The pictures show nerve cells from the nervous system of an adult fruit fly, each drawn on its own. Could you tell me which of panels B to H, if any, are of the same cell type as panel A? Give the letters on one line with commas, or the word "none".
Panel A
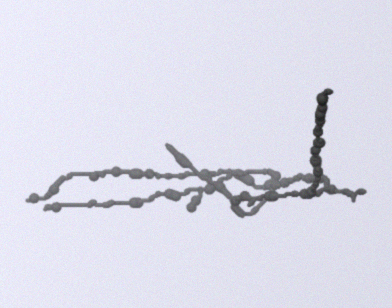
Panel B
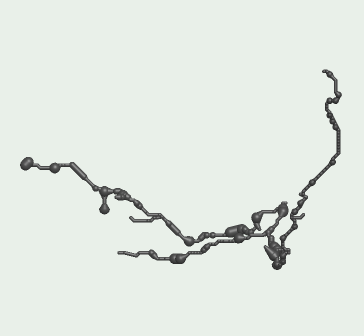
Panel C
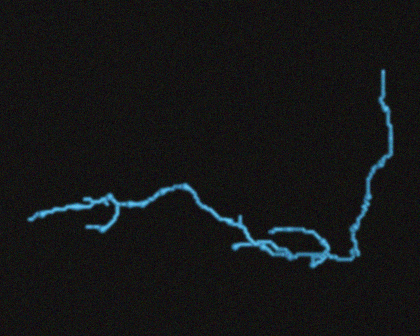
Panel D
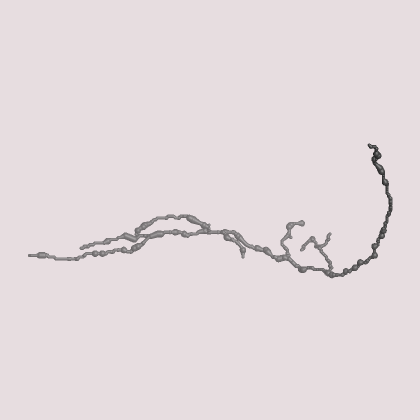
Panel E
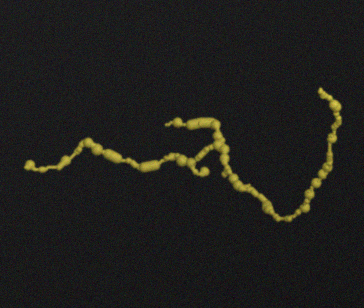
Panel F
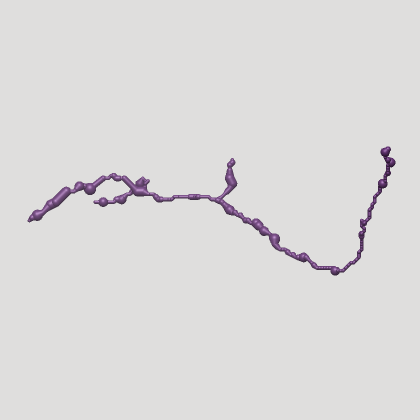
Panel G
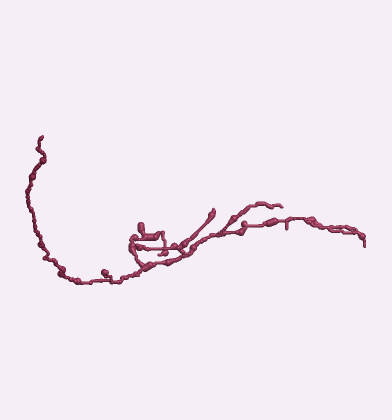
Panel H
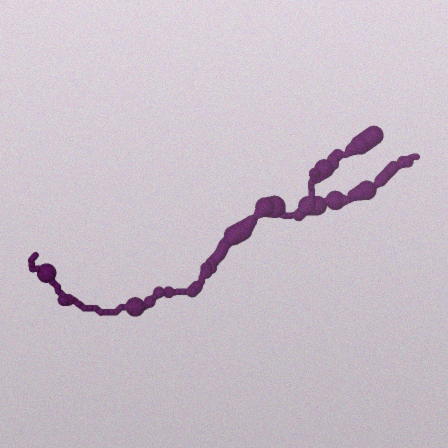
B, C, D, G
